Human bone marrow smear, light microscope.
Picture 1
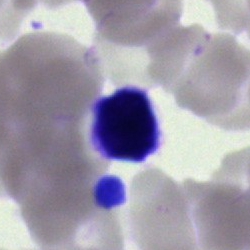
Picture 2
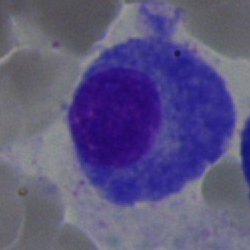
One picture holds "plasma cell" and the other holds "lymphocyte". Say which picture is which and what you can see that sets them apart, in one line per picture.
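The cell in picture 1 is a lymphocyte. Cytoplasm is scant, showing only as a thin paler purplish rim at the edge.
The cell in picture 2 is a plasma cell. The cytoplasm is abundant and stains deep blue.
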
